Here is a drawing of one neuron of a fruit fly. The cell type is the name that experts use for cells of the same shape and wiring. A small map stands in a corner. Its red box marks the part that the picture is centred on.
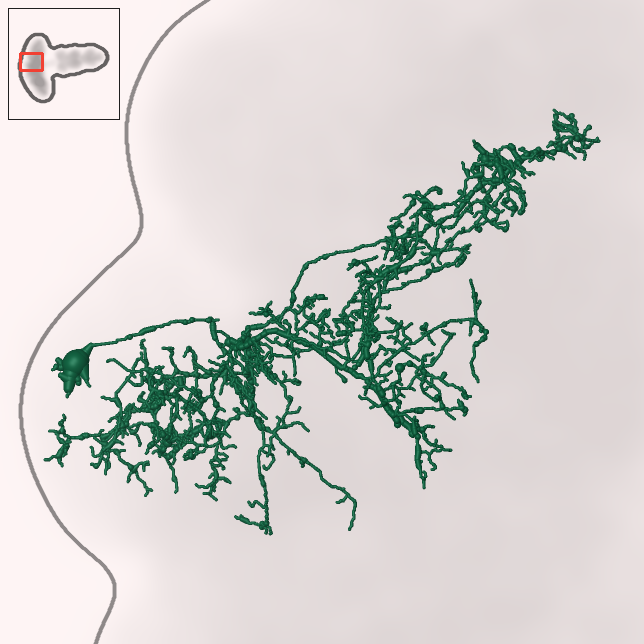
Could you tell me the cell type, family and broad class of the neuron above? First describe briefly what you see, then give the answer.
The cell body is on the left of the picture. The picture shows more than a hundred branch ends. The cell type is ALIN2. The family is ALIN. This is a central-brain intrinsic neuron.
